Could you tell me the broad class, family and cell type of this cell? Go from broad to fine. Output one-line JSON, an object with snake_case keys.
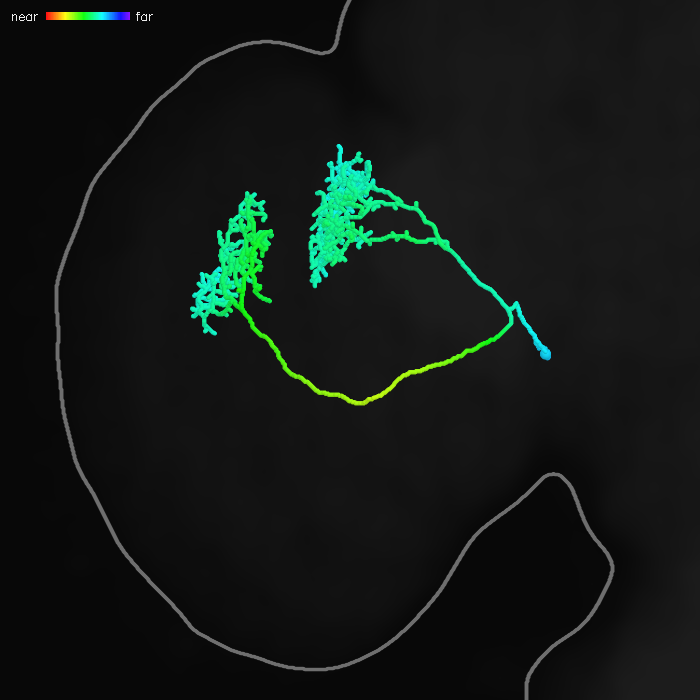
{"broad_class": "optic-lobe intrinsic neuron", "family": "MeLo", "cell_type": "MeLo13"}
